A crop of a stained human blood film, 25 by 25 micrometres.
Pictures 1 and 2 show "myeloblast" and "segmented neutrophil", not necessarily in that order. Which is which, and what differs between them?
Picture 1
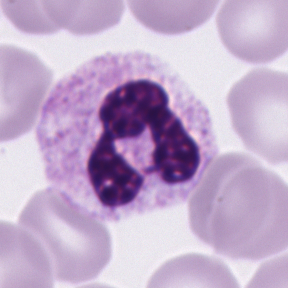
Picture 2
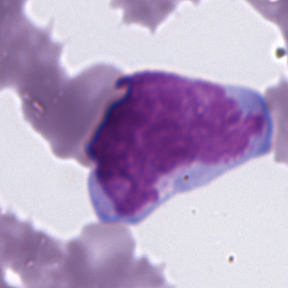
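The segmented neutrophil is in picture 1, and the myeloblast in picture 2. The nuclei differ most: the segmented neutrophil's nucleus is divided into three lobes that form an arch opening downward, with dark purple, coarsely clumped chromatin, whereas the myeloblast's nucleus fills most of the cell.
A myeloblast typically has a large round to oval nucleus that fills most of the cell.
The cytoplasm differs as well: in picture 1 it is abundant, pale pinkish-lilac and filled with fine pink-violet granules; in picture 2 it is pale blue, shows no granules, and lies mainly along the right and lower sides of the nucleus.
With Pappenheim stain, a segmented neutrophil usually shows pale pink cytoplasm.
Finally, the segmented neutrophil's outline is roughly round, while the myeloblast's is irregular and angular.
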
